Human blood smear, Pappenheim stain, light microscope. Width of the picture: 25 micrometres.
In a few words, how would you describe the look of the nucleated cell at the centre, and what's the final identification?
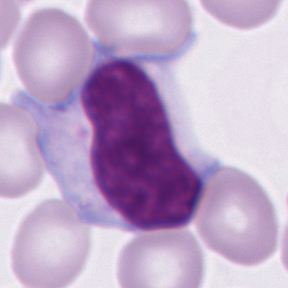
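Looking at the chromatin, I see it is dark purple with a coarse, mottled texture. The cytoplasm is pale grey-blue, lies mostly to the left of the nucleus, and deepens in colour along its edges where it meets the red cells. A few fine reddish-purple dots are scattered in it. So this is a large granular lymphocyte.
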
